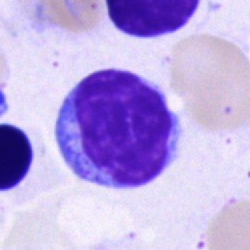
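Lymphocyte in a stained bone marrow smear. Its outline is round to slightly oval, with a smooth edge. Coarse, clumped chromatin shows paler streaks between darker purple patches. The cytoplasm stains blue and carries no distinct granules.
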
